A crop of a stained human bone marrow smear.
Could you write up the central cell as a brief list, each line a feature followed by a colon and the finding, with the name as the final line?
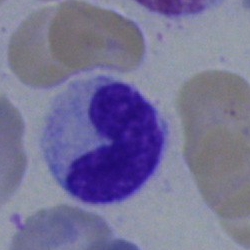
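Nucleus shape: kidney-shaped, a deep notch on its left side
Nucleus position: toward the right of the cell
Nucleoli: none visible, as far as I can tell
Vacuoles: none seen in the cytoplasm
Name: band neutrophil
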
